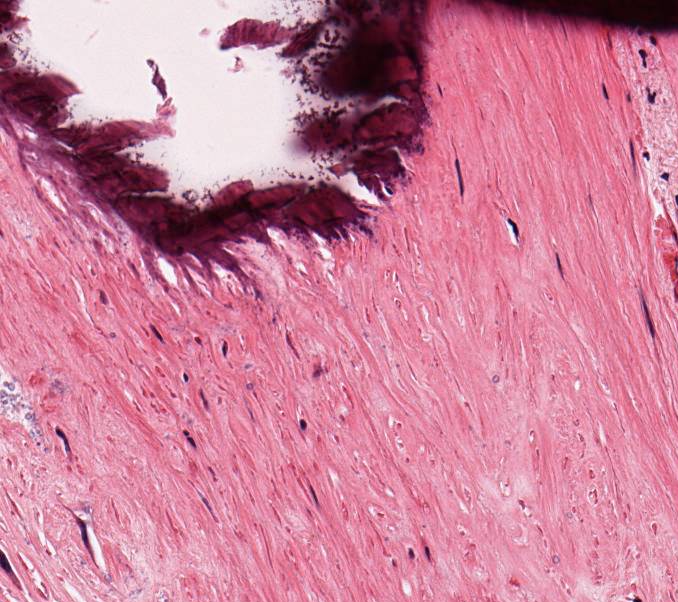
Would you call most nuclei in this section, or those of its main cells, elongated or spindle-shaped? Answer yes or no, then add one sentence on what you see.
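Yes. Nuclei among the fibres are sparse, small, dark and mostly elongated along the fibres.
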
